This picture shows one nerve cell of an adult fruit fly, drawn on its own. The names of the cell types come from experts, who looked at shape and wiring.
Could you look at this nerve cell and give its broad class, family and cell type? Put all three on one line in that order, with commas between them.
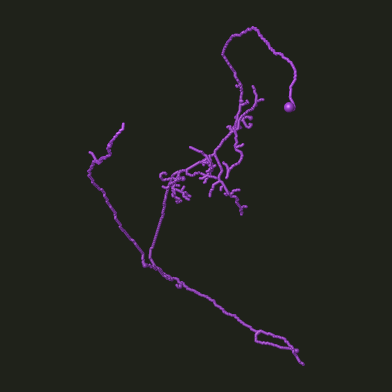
central-brain intrinsic neuron, class CX, FS2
